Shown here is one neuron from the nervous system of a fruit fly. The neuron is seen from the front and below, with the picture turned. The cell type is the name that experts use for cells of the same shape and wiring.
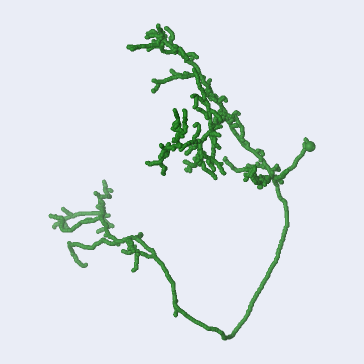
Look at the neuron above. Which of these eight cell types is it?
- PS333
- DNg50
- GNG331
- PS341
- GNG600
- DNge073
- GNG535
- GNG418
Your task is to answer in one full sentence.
A cell of type GNG331 is what this neuron is.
